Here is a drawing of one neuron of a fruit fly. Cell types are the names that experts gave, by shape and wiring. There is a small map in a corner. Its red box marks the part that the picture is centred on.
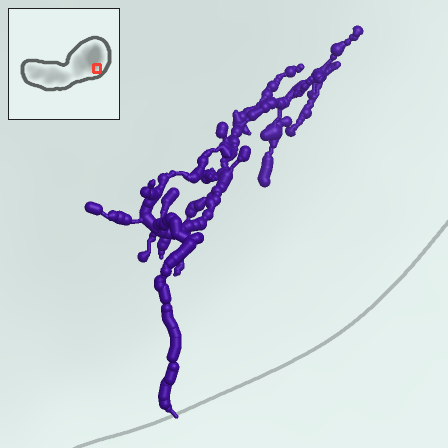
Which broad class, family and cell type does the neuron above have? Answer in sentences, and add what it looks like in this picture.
This is a sensory neuron entering the brain. Its family is called class mechanosensory. It is of cell type aPhM3. No cell body is drawn. As drawn here it is taller than it is wide.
